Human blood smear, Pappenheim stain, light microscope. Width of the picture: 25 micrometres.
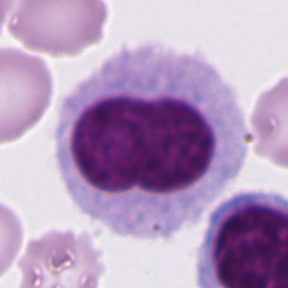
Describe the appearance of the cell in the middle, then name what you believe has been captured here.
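Here the nucleus has a shallow notch at the top and bottom of its middle, giving two rounded lobes side by side. Its long axis runs horizontally across the cell. The cytoplasm shows no coarse dark granules or vacuoles. It's a hairy cell.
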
